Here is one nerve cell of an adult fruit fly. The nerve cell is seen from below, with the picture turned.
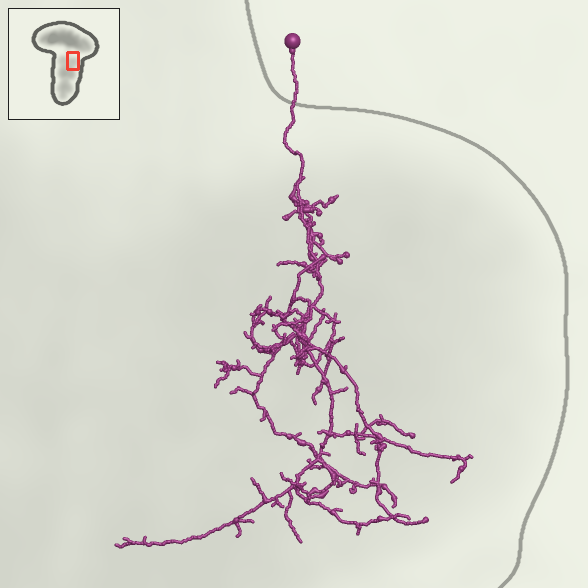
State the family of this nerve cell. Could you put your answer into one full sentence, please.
This nerve cell has hemilineage 16B as its family.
